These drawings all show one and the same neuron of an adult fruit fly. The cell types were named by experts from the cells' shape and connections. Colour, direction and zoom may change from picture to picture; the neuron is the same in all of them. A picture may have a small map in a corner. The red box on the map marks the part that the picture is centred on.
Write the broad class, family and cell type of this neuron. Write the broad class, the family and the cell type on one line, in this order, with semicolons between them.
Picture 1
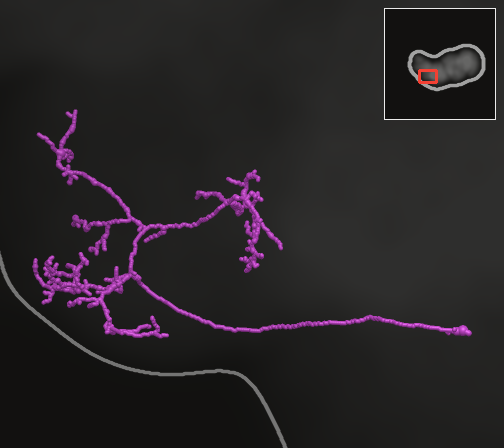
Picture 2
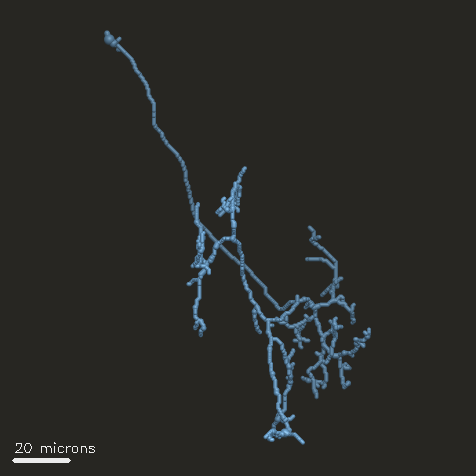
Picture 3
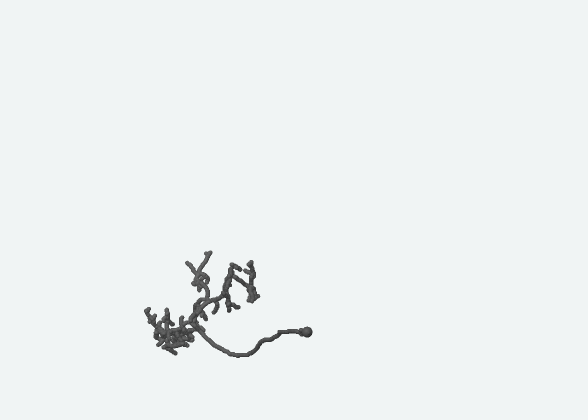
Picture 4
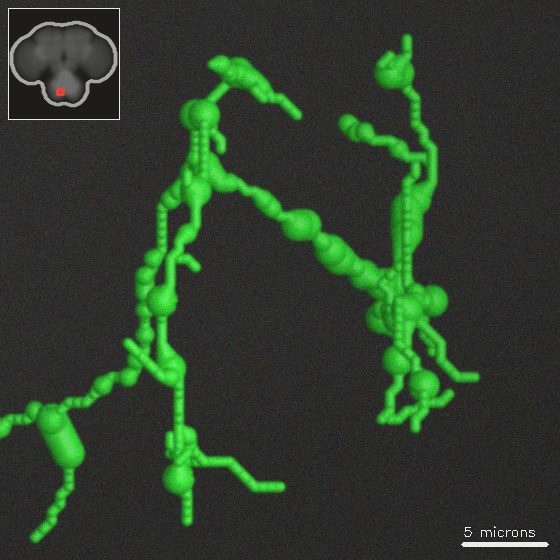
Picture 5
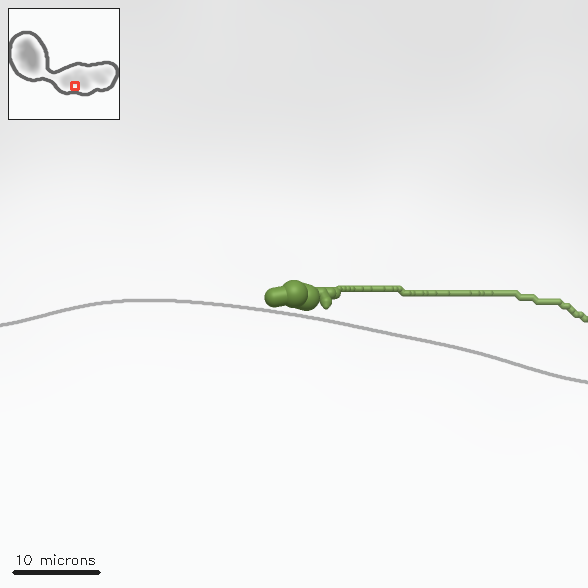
nerve-cord intrinsic neuron; hemilineage 13B; IN13B071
